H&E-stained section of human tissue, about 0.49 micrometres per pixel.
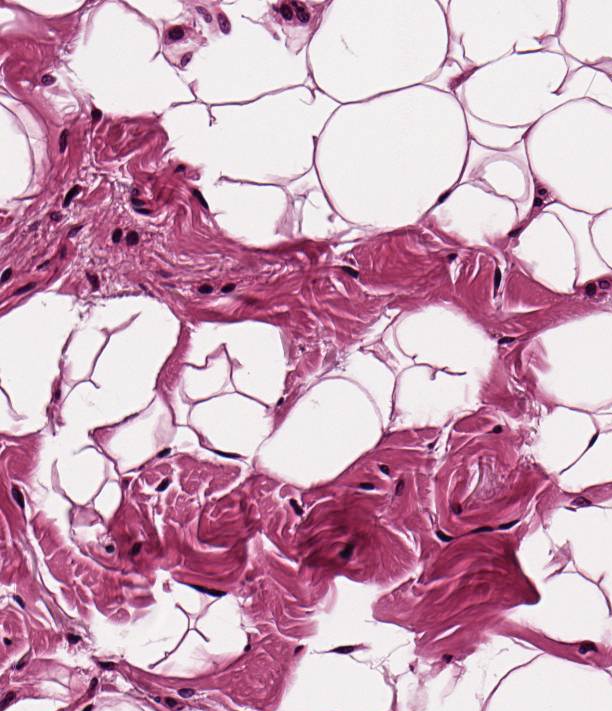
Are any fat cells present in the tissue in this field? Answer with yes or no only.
Yes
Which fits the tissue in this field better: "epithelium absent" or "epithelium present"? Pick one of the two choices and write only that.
Epithelium absent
